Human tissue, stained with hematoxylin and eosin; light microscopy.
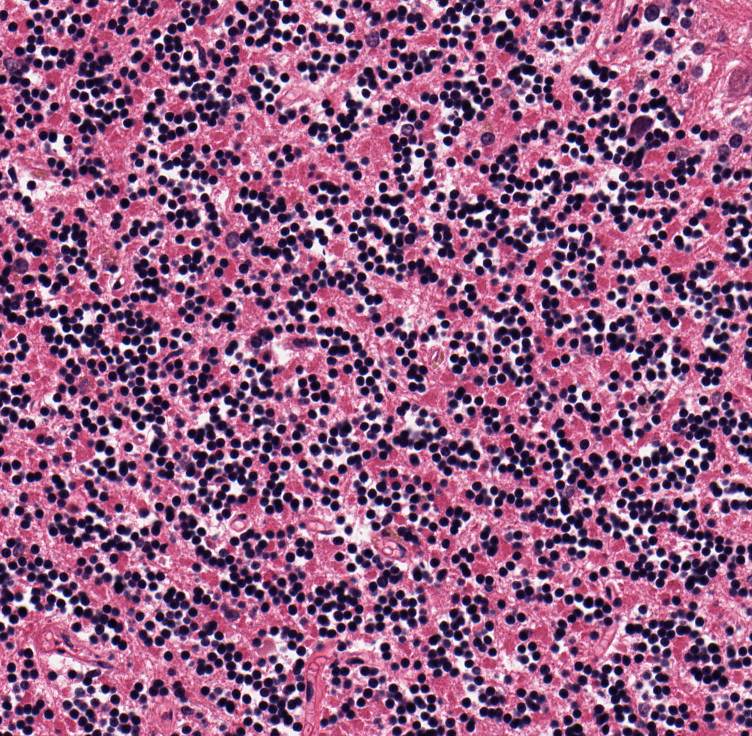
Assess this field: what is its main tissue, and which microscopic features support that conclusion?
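Answer: granular layer of the cerebellum. Small round nuclei crowd the whole field densely and fairly evenly, forming no glands, follicles or other units. Almost all are uniformly dark, with barely any visible cytoplasm.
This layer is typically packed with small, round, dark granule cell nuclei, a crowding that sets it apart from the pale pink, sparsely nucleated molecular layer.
Irregular pink, finely fibrillary patches free of nuclei lie between them. In the top right corner, a few larger cells have paler nuclei and more abundant pink cytoplasm than their small neighbours.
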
